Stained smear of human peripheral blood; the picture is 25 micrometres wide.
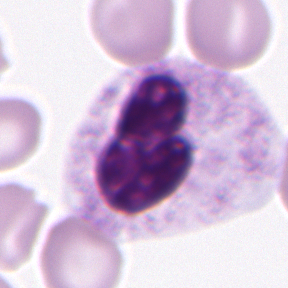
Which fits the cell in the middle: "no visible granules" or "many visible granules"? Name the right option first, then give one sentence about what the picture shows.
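Many visible granules. Fine violet granules are scattered through the cytoplasm.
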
